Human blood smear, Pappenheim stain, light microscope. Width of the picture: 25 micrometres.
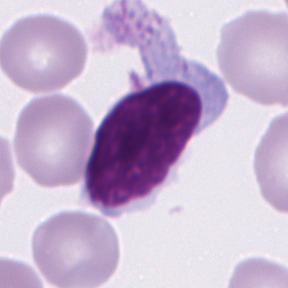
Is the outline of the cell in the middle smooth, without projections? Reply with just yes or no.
No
